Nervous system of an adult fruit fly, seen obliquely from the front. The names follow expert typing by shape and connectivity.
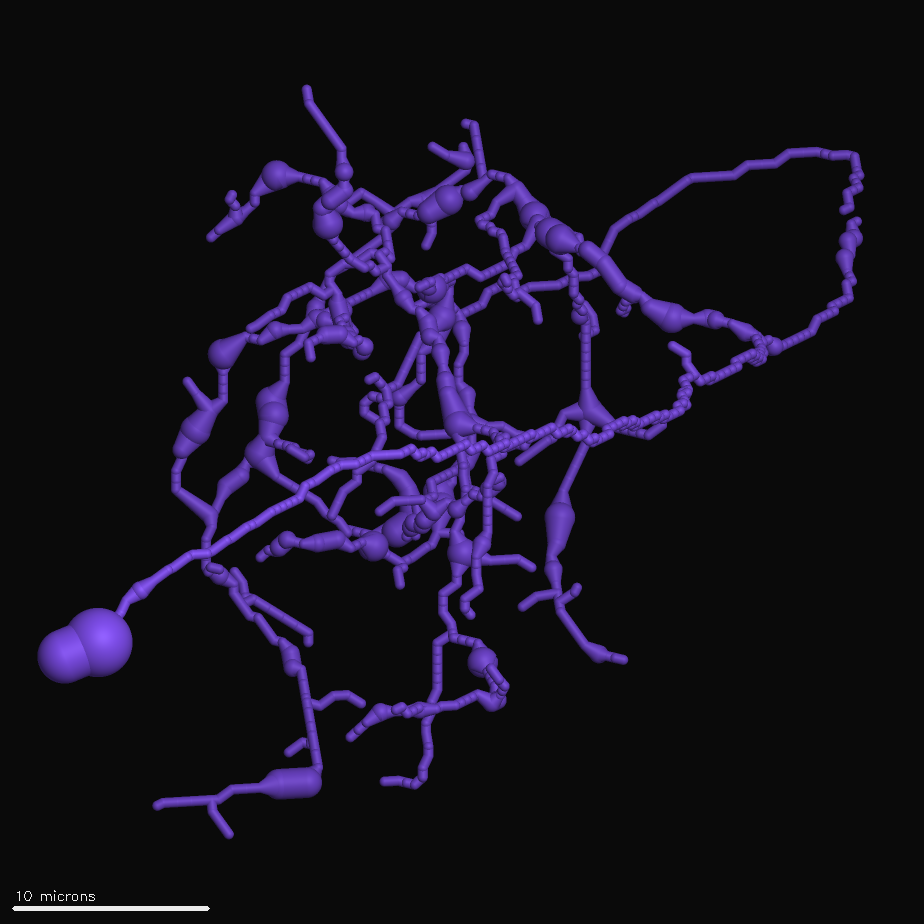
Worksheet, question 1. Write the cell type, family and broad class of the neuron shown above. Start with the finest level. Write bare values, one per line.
WED030_b
hemilineage WEDa2
central-brain intrinsic neuron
